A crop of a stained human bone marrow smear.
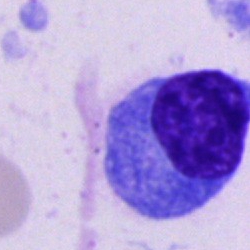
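Plasma cell, the one in the middle of this stained bone marrow smear. Its outline looks smooth and rounded, and I see no surface projections. The nucleus sits eccentrically, pushed toward the upper right, with dark purple, coarsely clumped chromatin. Abundant cytoplasm fills most of the cell on the lower left.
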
